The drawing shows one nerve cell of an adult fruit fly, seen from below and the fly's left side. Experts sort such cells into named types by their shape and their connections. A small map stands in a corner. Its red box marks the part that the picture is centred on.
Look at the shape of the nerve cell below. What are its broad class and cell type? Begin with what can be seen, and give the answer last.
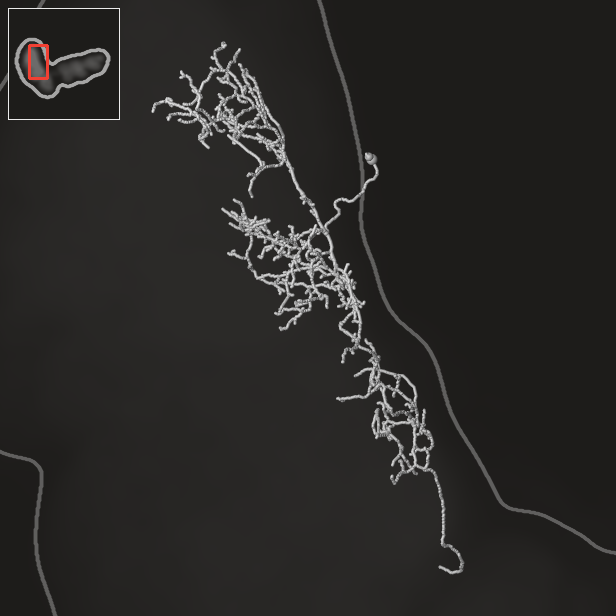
It lies in the brain. The cell body is at the top of the picture. The picture shows dozens of branch ends. Its broad class is central-brain intrinsic neuron. The cell type is PS272.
